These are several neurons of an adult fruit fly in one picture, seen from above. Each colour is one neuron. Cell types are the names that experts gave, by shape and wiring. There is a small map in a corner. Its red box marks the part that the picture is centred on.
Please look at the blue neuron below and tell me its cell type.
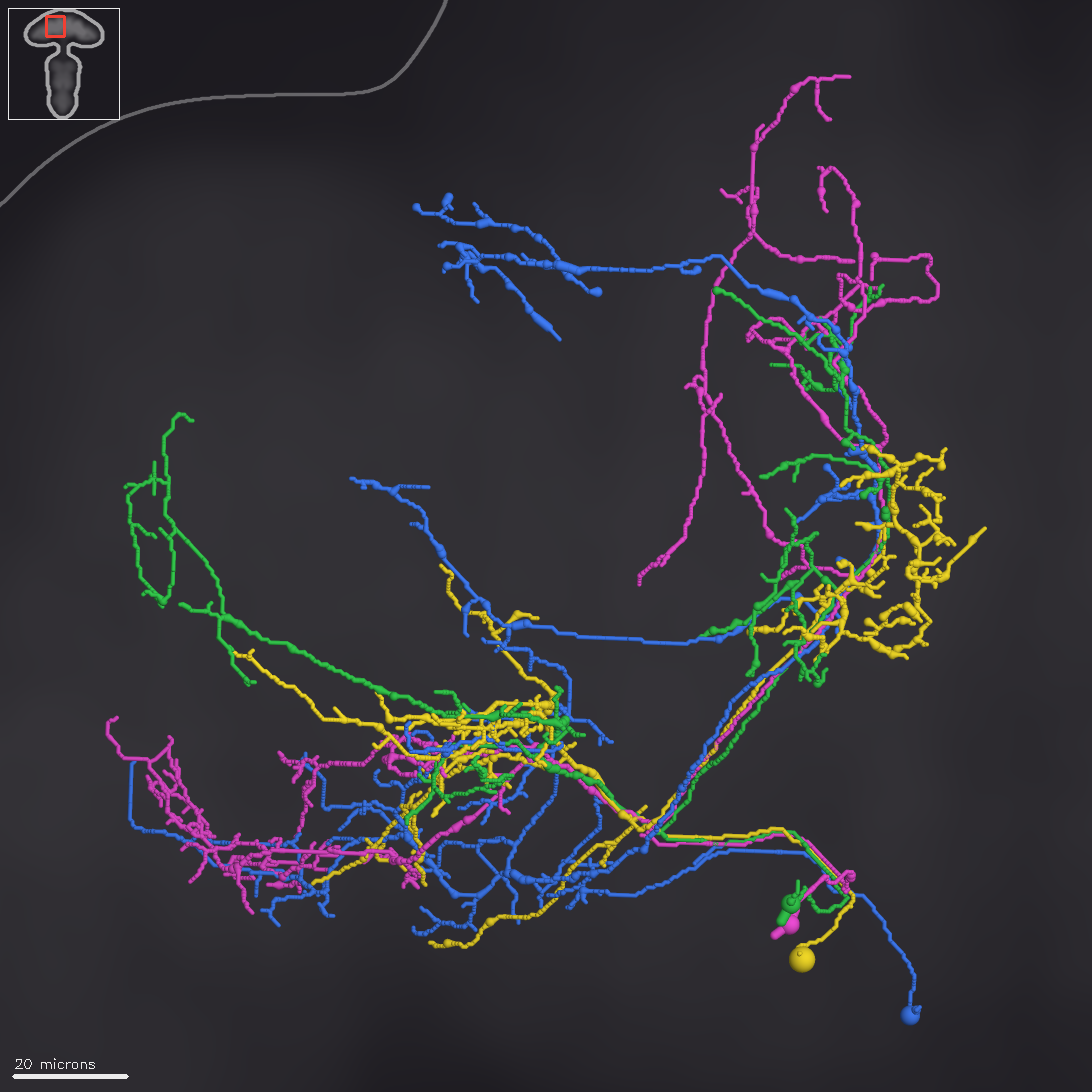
SMP328_b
